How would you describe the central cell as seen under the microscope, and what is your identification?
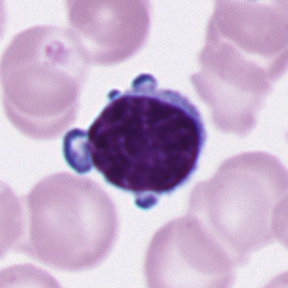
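A roughly round nucleus shows no indentation or lobes. The cytoplasm lacks distinct coloured granules, and no vacuoles are visible in it. The largest bleb is on the left side of the cell. It is a typical lymphocyte.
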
